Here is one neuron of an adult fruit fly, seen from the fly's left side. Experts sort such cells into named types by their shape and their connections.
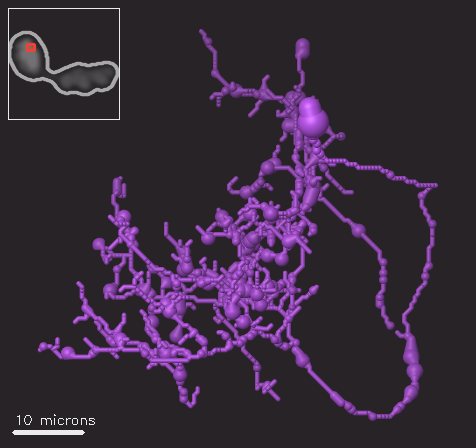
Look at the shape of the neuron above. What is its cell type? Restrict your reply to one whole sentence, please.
What this neuron is, by cell type, is LHPV6k1.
